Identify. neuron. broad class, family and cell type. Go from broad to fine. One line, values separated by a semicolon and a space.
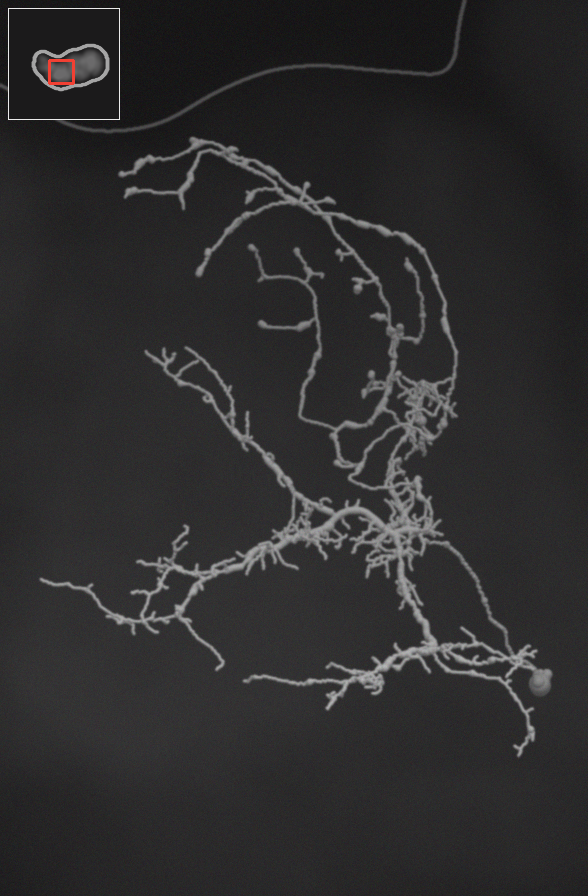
nerve-cord intrinsic neuron; hemilineage 12A; IN12A030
